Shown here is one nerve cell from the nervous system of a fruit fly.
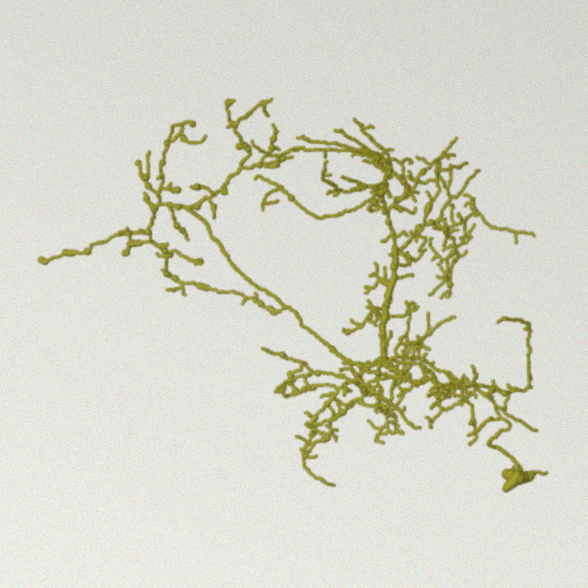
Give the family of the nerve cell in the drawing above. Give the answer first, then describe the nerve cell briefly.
The family is hemilineage VLPa1_medial. It is a central-brain intrinsic neuron. Its cell body lies at the lower right of the picture. The picture shows more than a hundred branch ends.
